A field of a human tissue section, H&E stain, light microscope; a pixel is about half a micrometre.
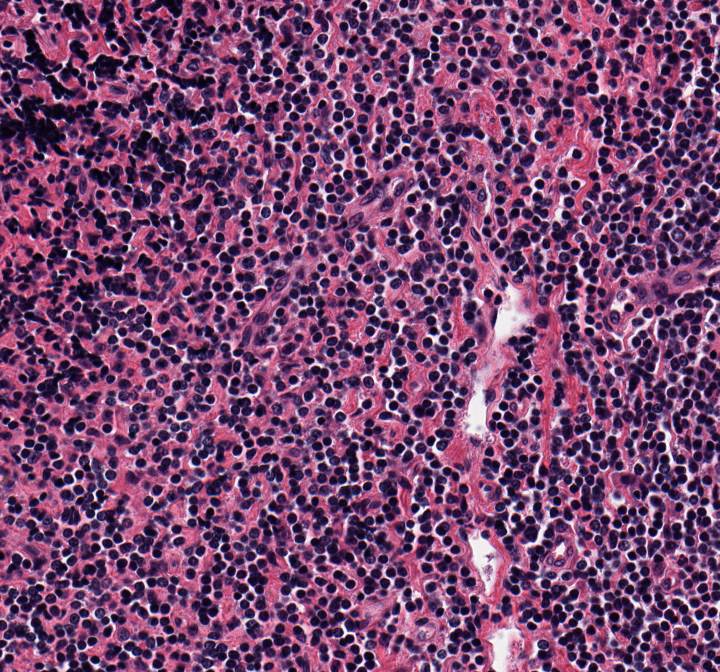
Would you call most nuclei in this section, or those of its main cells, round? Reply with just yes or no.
Yes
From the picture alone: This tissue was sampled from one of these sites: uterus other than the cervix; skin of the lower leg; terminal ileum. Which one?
terminal ileum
